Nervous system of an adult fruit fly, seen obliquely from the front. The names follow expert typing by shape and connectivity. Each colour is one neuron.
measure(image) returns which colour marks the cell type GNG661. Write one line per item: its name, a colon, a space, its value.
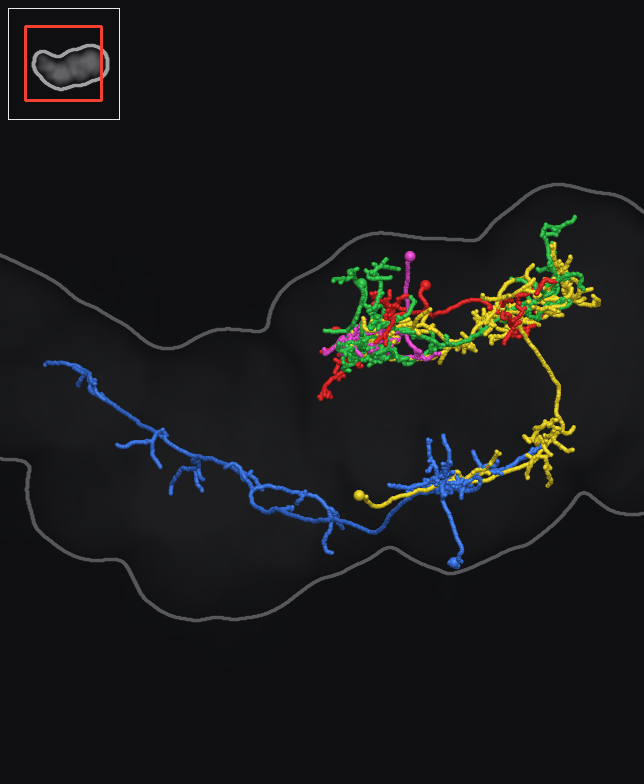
colour: yellow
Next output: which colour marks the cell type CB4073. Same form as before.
colour: red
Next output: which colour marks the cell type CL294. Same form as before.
colour: green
